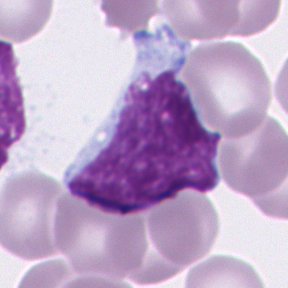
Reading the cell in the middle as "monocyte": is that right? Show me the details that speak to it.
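The cell in the middle is not a monocyte but a typical lymphocyte. Its nucleus fills most of the cell, with only a scant rim of pale blue cytoplasm, mainly along the upper-left side.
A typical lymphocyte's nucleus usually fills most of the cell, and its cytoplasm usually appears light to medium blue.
No granules are visible in that cytoplasm, which tells against a monocyte.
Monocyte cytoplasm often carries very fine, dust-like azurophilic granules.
The outline is angular and irregular, with a ragged, frayed edge to the cytoplasm at the top.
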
